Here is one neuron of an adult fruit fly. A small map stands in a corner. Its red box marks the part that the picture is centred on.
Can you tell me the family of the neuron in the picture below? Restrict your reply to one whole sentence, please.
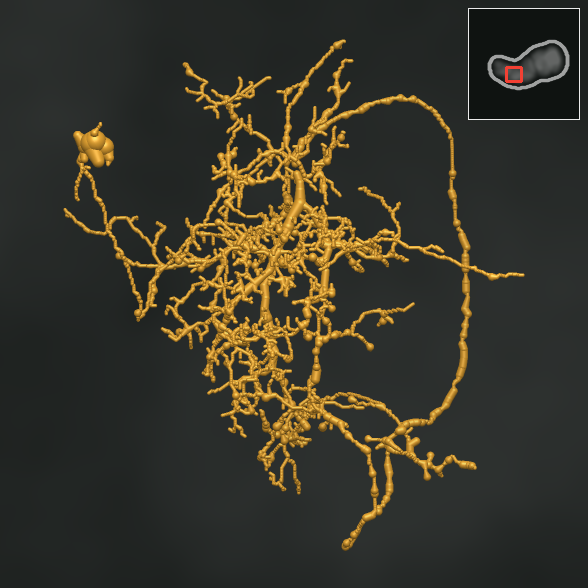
The neuron is counted in family hemilineage 17B.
